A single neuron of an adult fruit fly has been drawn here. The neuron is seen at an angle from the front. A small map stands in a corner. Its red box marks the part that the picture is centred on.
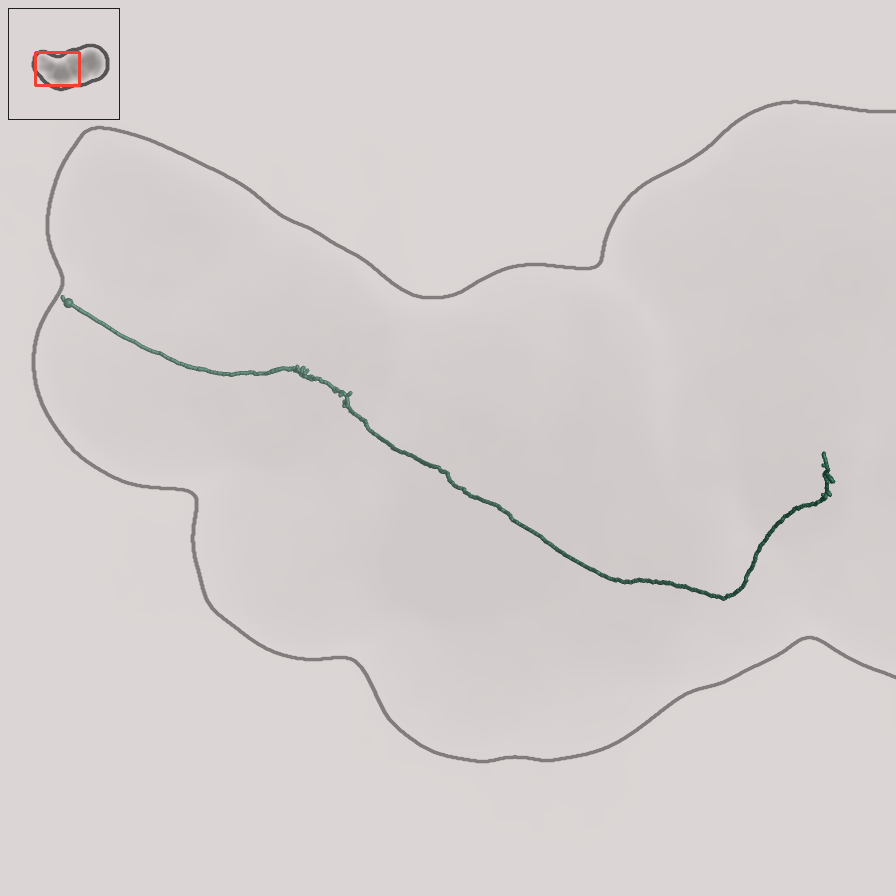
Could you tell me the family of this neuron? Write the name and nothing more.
class mechanosensory proprioceptive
